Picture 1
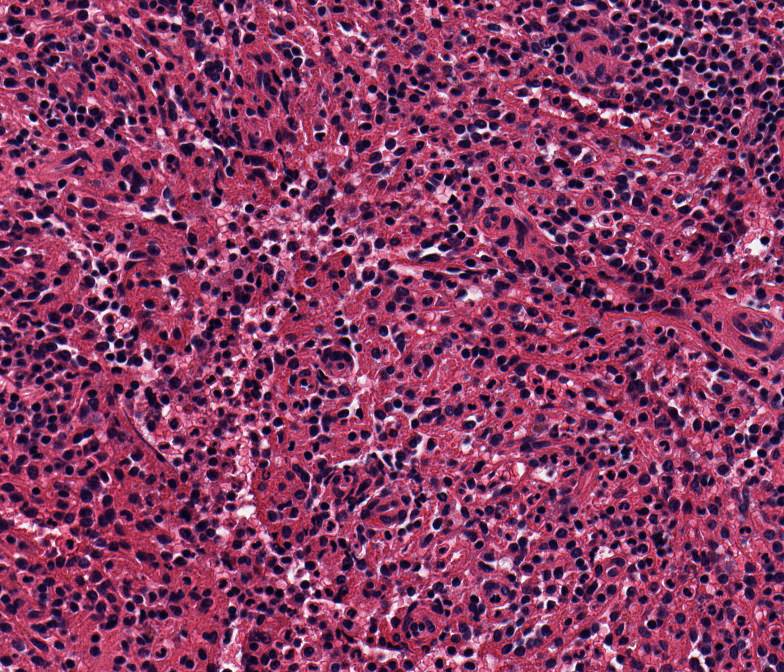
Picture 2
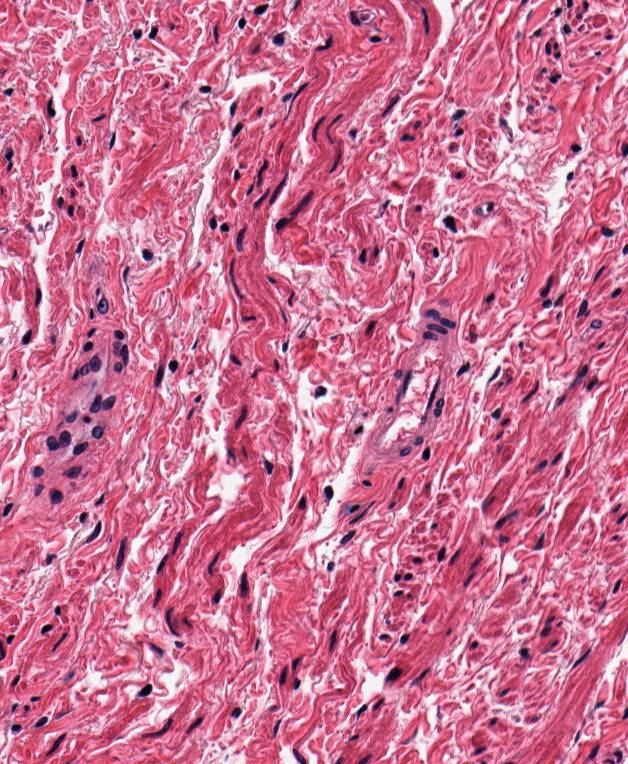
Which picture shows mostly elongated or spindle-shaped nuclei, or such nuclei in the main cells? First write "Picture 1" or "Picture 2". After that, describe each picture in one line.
Picture 2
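Picture 1: Most cells are small and round with dark, round nuclei.
Picture 2: Most nuclei scattered among the fibres are dark, thin and elongated along the fibre direction.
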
